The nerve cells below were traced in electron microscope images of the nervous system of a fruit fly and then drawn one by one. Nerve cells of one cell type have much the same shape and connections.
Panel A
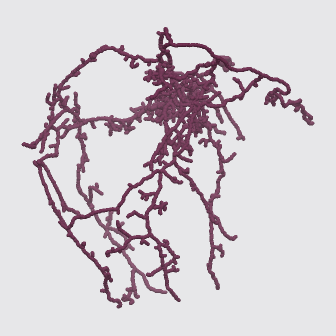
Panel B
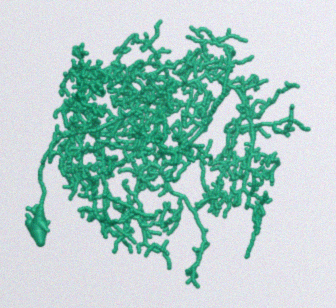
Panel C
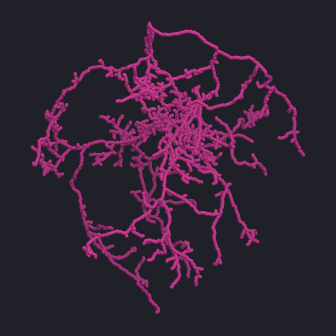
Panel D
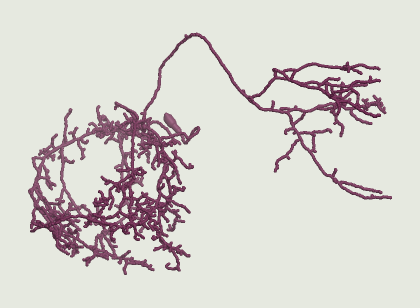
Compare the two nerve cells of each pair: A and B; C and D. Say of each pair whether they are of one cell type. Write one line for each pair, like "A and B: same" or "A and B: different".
A and B: different
C and D: same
